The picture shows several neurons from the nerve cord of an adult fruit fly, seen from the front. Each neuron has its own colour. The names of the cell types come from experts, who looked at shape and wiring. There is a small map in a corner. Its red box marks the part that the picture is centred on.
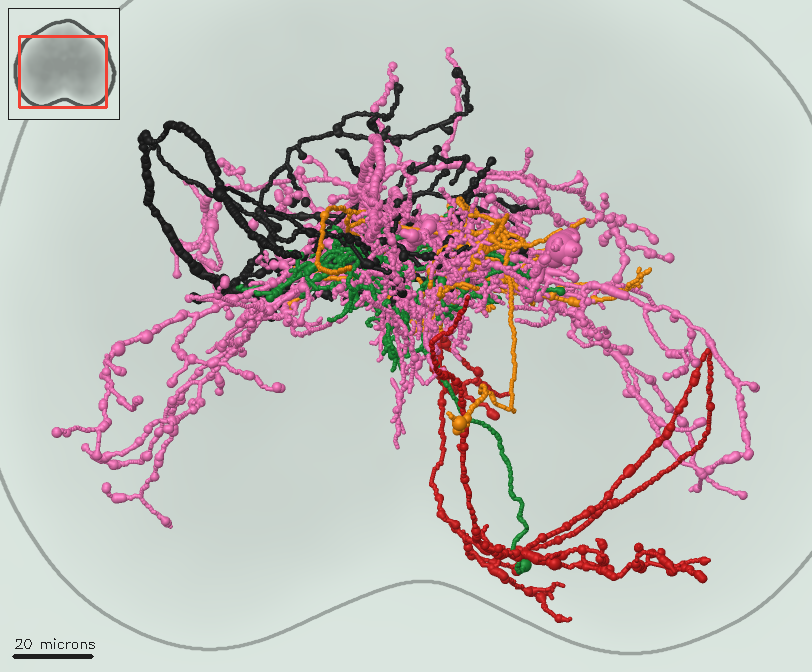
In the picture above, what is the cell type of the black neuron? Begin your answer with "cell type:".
cell type: DNge053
